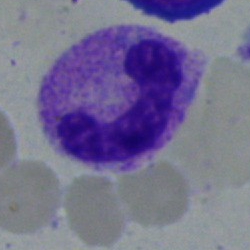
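Band neutrophil, the central cell in a stained bone marrow smear. Its nucleus, as I read it, is a curved band bent like a horseshoe, with the hollow facing the upper left. The chromatin looks dark purple and coarsely clumped, and I find no nucleoli.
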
